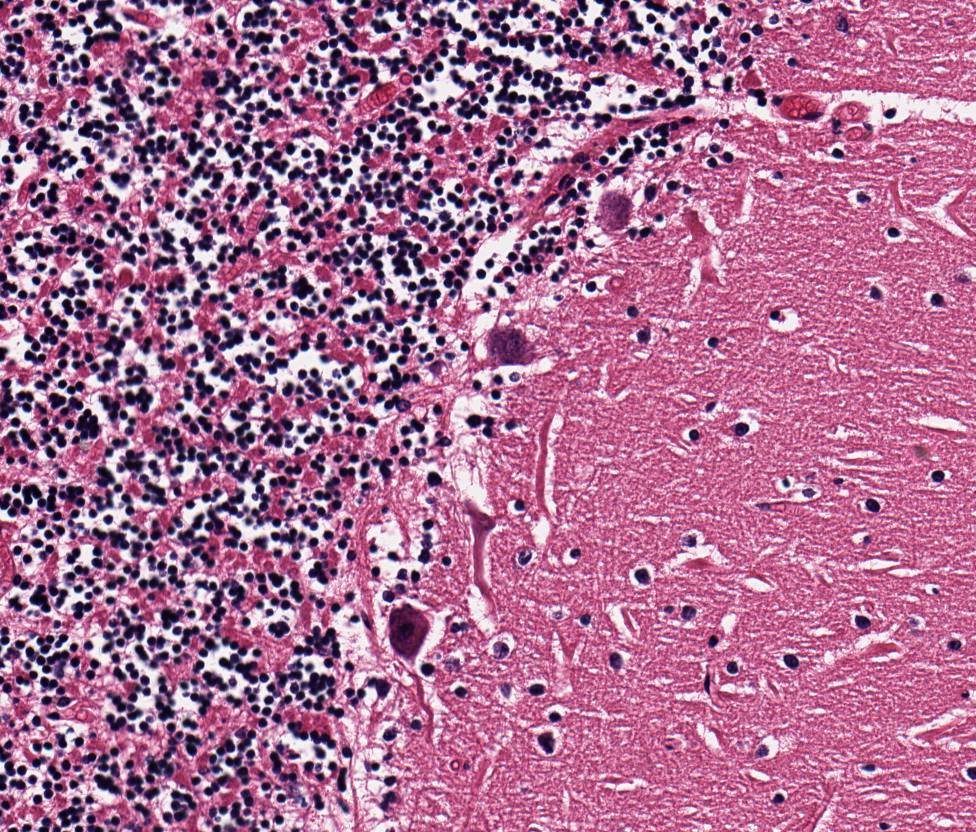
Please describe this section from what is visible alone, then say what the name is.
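The left zone is packed with small, round, deeply dark nuclei with scant cytoplasm, interrupted by nucleus-free pink islands. A few large neurons, rich in purple cytoplasm, lie singly at the border. The right zone is fibrillary pink neuropil with sparse small nuclei. It is cerebellum.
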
